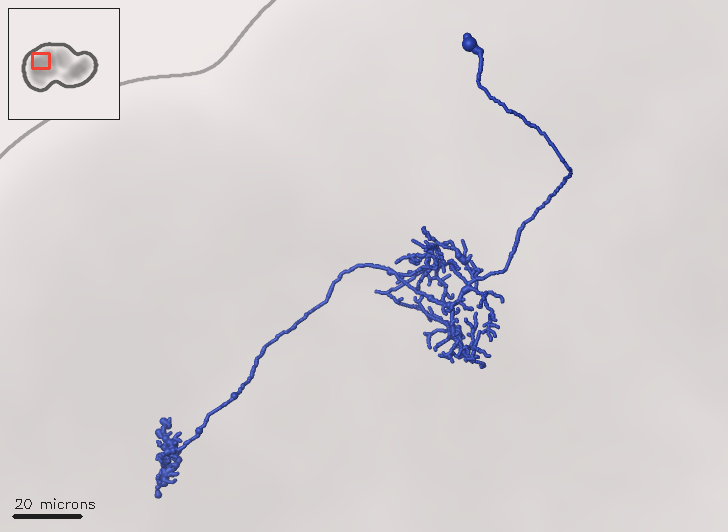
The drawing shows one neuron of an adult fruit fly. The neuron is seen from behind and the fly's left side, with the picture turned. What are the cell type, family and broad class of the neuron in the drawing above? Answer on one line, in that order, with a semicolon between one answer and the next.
FR1; class CX; central-brain intrinsic neuron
